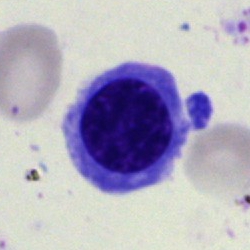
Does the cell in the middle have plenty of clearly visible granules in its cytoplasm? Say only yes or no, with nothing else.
No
